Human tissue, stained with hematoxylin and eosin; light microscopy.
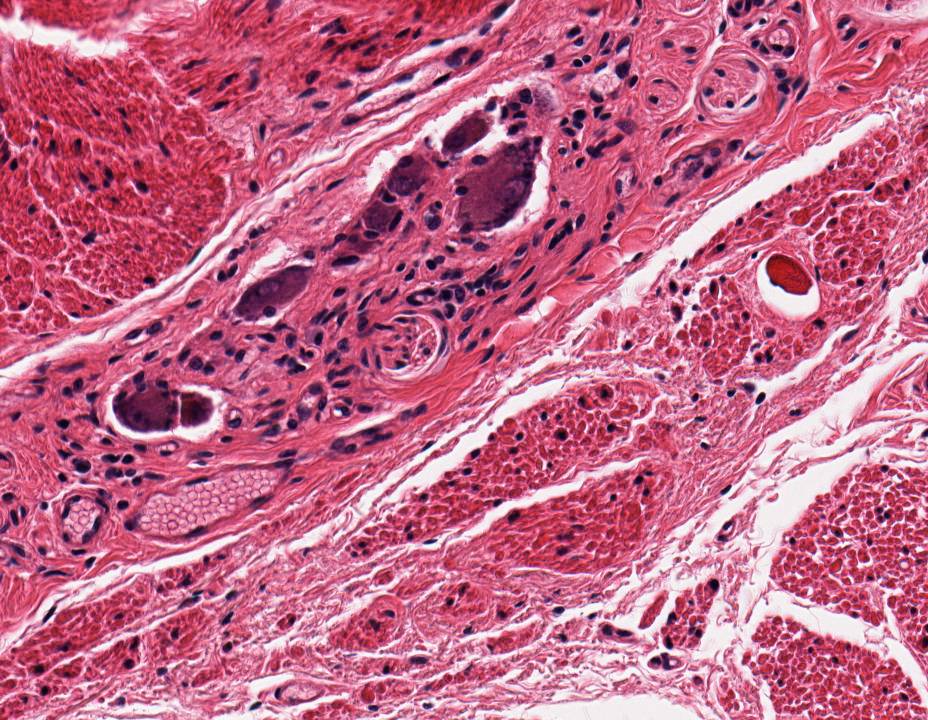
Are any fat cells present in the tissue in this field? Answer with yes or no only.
No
